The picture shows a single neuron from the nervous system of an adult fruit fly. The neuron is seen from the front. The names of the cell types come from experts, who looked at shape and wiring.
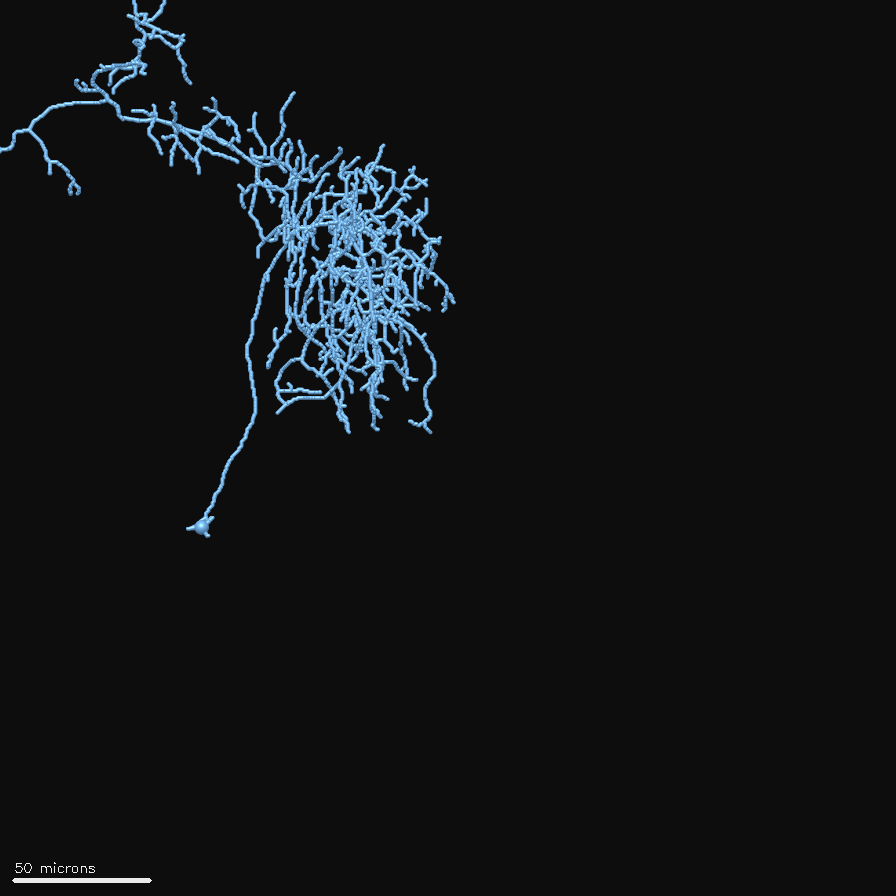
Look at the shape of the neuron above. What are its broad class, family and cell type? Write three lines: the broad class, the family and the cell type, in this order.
visual projection neuron
LoVP
LoVP42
